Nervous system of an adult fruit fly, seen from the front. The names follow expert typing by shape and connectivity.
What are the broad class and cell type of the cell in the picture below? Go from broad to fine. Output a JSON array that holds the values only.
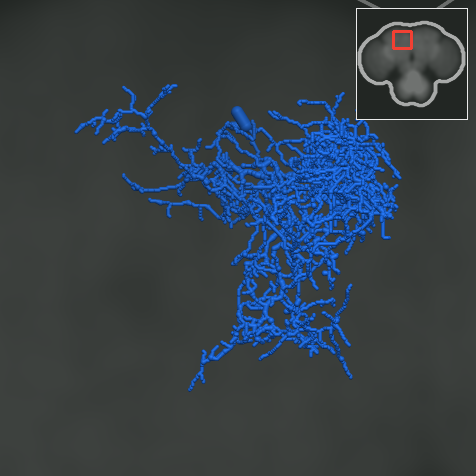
["central-brain intrinsic neuron", "SMP376"]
